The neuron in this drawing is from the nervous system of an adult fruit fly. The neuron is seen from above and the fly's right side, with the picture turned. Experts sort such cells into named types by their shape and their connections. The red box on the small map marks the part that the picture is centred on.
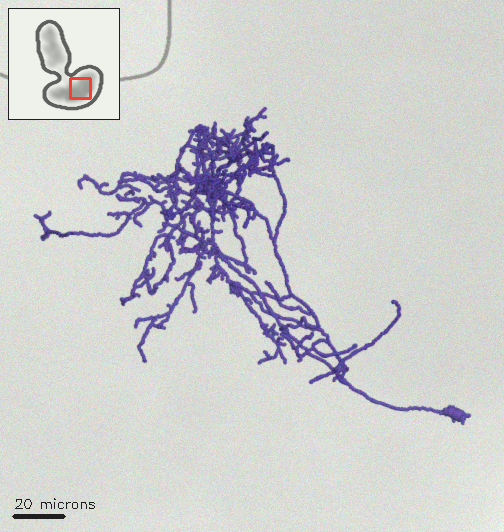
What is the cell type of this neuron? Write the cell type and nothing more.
CB0086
